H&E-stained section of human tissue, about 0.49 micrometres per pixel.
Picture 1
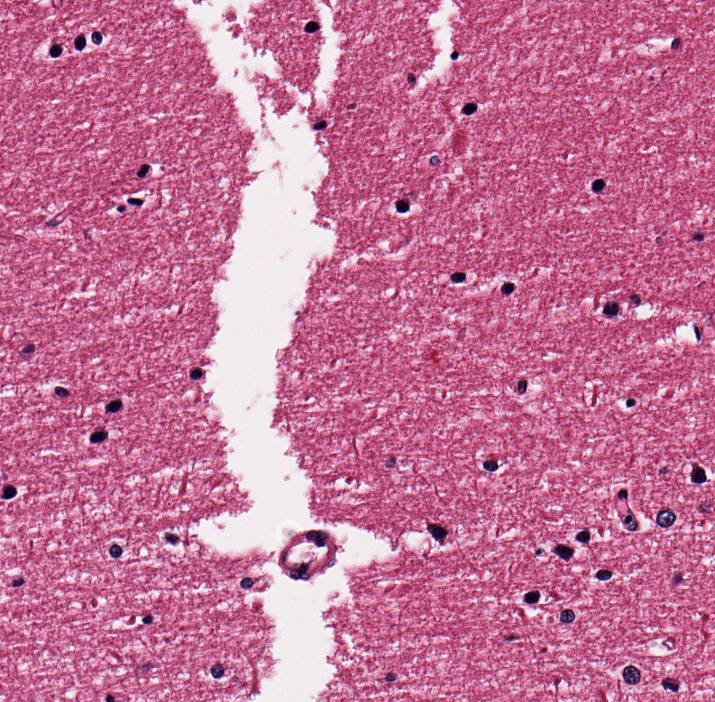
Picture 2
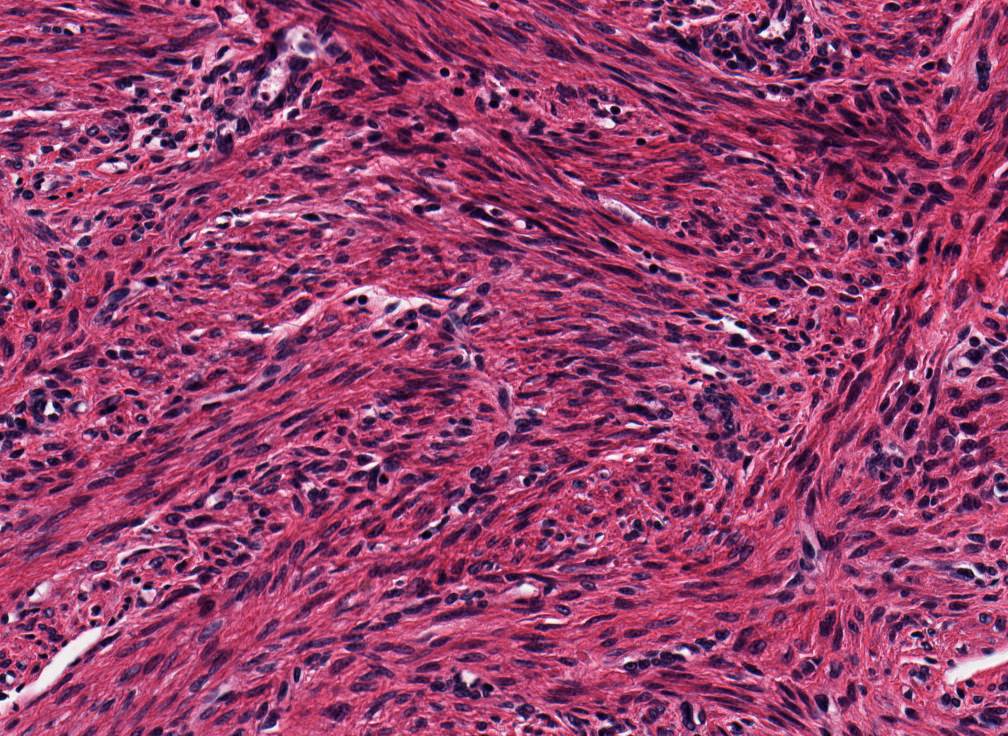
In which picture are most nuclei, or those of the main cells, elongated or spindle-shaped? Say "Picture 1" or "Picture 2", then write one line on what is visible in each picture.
Picture 2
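What picture 1 shows: Most nuclei are small, round and dark, and lie singly, spread evenly across the field.
What picture 2 shows: Most nuclei are elongated and dark-staining.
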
